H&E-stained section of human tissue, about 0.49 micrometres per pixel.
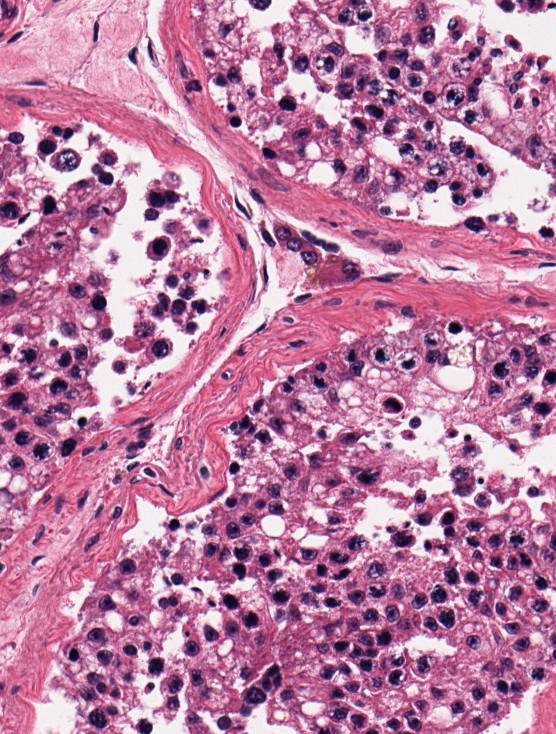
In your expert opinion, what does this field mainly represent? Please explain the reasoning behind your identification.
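That's seminiferous tubule: parts of three rounded profiles, with bands of pink fibrous tissue between them.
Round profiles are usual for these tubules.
Inside, they're crowded with rounded cells, and many of the round nuclei have coarse, clumped chromatin.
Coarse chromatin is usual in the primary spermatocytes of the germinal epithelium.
A crowd of rounded cells like that isn't the single even row of tall columnar cells usually lining the epididymal duct. In the wall layers, the dark nuclei are flattened and elongated, lying parallel to the fibres. Clear round vacuoles of varying size sit among the cells too.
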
